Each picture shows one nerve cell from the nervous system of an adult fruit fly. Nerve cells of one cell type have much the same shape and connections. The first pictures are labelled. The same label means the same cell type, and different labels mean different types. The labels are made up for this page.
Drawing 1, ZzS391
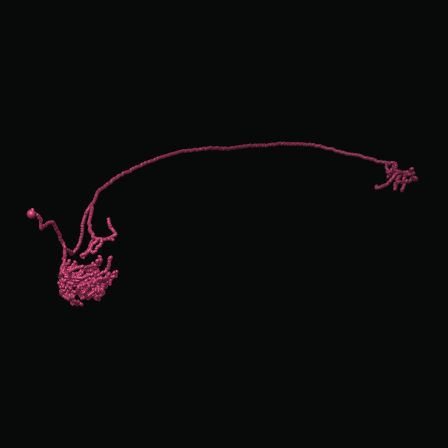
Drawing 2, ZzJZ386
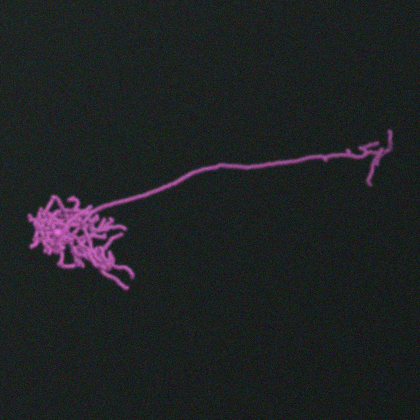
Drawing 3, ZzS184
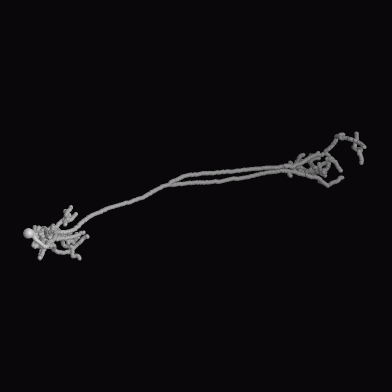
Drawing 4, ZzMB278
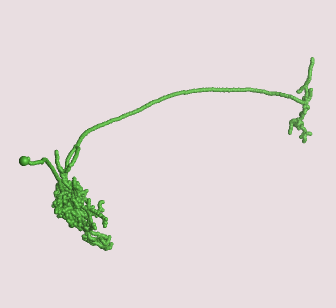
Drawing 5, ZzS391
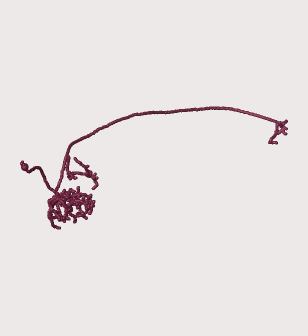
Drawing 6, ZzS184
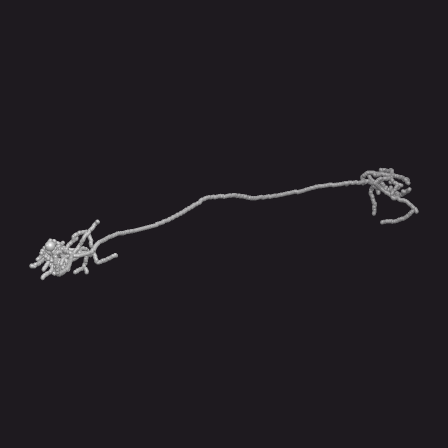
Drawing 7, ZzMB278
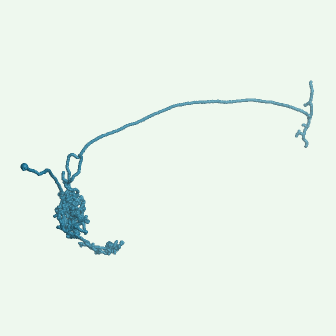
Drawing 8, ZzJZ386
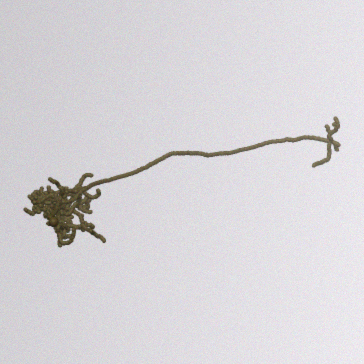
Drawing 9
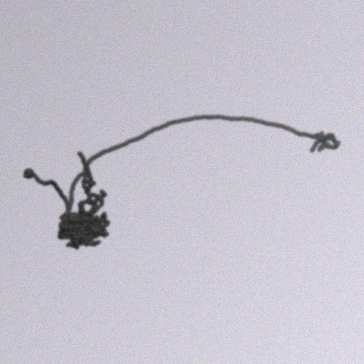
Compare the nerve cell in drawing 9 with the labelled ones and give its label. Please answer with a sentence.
It belongs to ZzS391.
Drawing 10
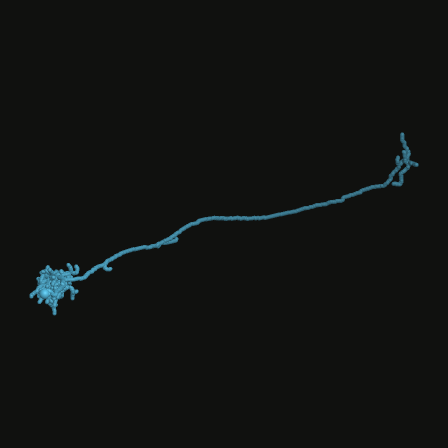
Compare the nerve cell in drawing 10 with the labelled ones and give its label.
It belongs to ZzS184.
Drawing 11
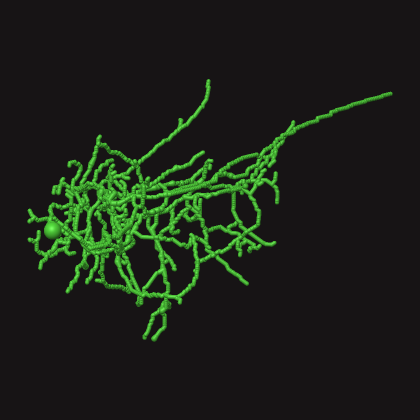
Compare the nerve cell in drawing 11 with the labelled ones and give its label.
It belongs to ZzJZ386.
